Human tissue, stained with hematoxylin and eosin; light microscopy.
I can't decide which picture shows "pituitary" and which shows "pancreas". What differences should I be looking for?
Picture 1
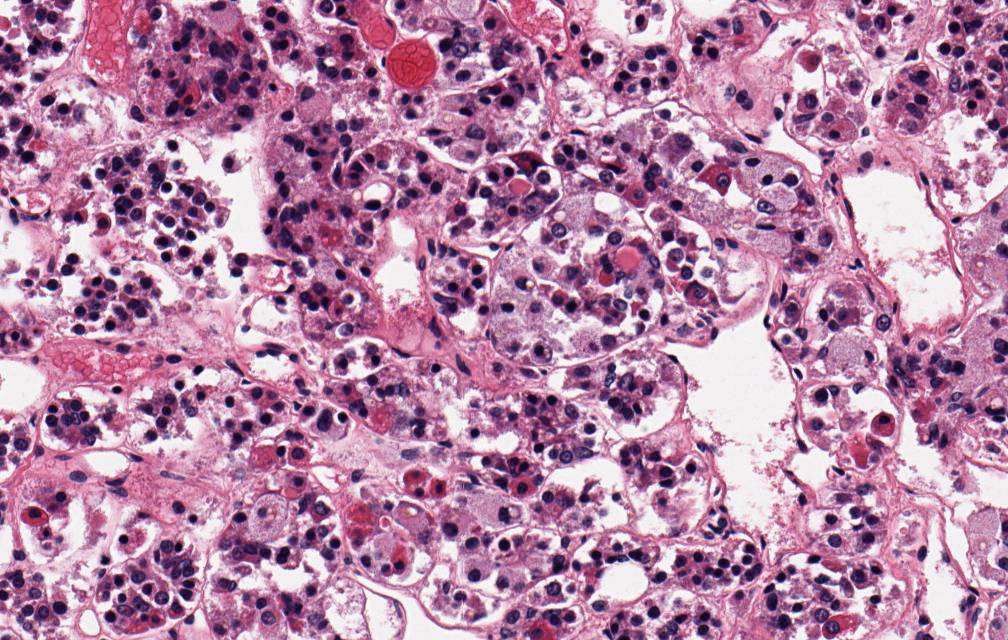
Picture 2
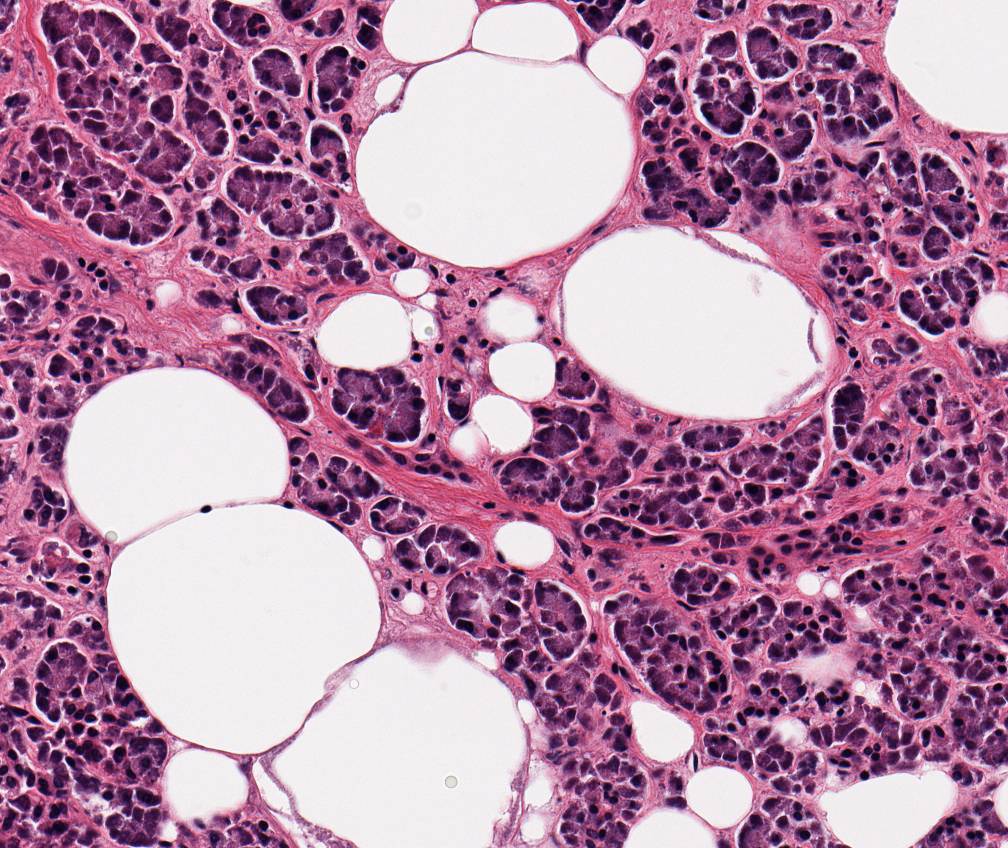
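Picture 1: pituitary. Picture 2: pancreas. Pituitary: rounded nests and cords with thin pink septa throughout, and scattered cells with bright red, dense cytoplasm. No glandular lumina lined by columnar epithelium and no fat cells. Irregular empty white clefts from tissue retraction are scattered through the field, the largest at the right of centre. Pancreas: small rounded acini grouped into lobules, and acinar cells with deeply purple, granular cytoplasm and small, round, dark nuclei. Numerous adipocytes, seen as empty white round to oval spaces of varying size, are scattered among the glandular tissue throughout.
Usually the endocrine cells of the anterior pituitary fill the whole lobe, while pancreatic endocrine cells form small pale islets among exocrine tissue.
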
